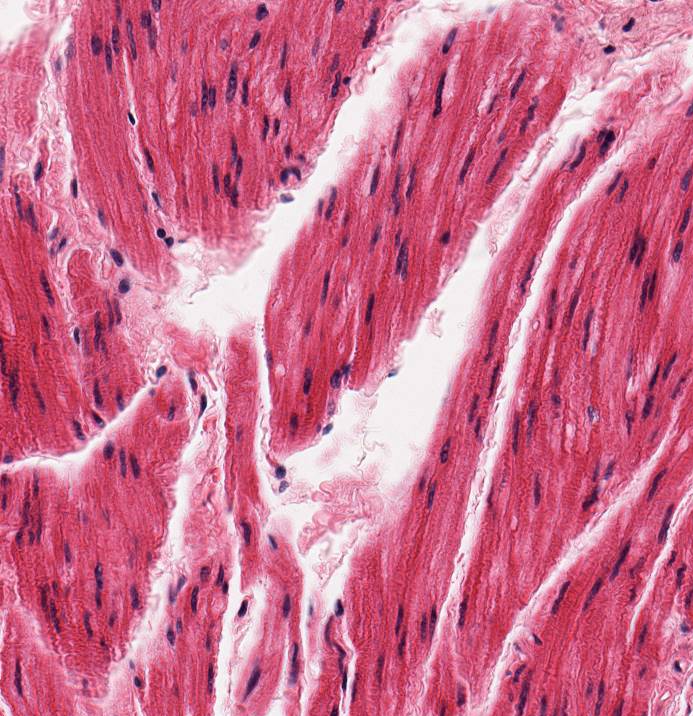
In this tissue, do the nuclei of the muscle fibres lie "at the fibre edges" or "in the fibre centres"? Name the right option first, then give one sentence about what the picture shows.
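In the fibre centres. The muscle fibres have elongated oval dark nuclei lying singly in the centre of the fibres.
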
